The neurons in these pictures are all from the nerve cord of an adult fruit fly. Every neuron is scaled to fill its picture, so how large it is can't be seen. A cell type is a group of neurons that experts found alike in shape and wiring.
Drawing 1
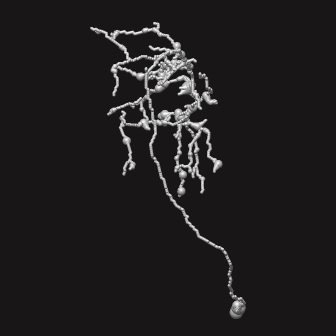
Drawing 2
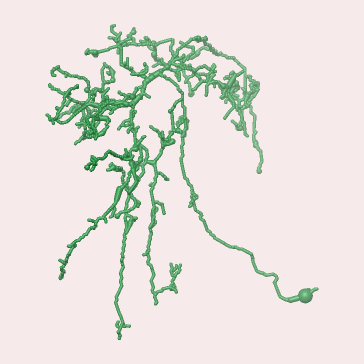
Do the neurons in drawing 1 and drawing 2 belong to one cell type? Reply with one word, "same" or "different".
different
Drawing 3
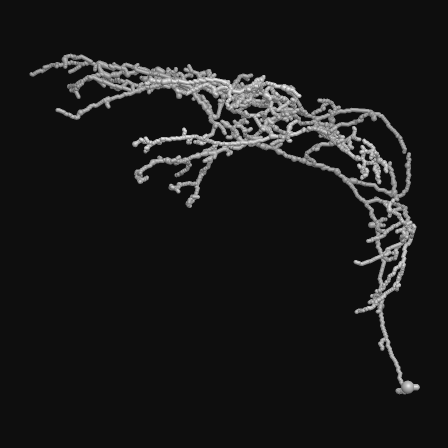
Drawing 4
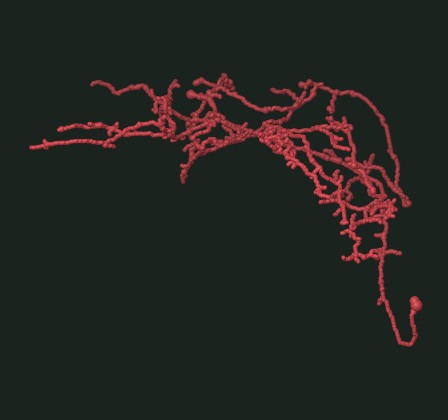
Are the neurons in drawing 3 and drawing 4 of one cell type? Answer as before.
same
